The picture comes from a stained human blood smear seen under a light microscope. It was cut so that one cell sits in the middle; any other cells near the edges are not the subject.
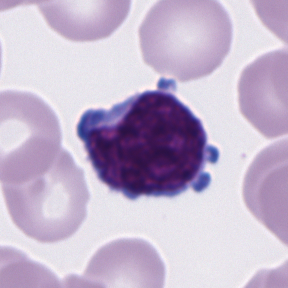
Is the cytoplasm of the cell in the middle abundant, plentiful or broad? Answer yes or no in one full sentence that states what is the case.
No, its nucleus occupies most of the cell, with scant cytoplasm.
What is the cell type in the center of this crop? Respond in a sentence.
The cell in the middle of this crop is a typical lymphocyte.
